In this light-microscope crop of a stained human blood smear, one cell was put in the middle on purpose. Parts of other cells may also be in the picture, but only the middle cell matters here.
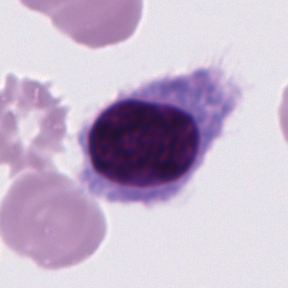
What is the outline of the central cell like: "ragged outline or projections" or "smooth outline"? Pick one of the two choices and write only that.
Ragged outline or projections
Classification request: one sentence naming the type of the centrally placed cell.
For this crop, the cell in the middle is a hairy cell.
